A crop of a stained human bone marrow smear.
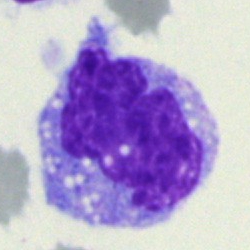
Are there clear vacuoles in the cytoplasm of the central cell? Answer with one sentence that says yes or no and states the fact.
Yes, what the cytoplasm of this cell holds is one or more clear vacuoles.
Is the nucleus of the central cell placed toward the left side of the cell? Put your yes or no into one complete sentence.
No, its nucleus is placed toward the right side of the cell.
